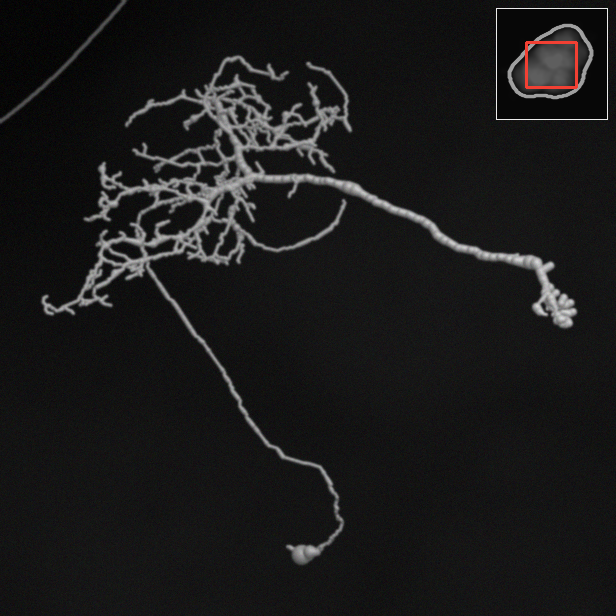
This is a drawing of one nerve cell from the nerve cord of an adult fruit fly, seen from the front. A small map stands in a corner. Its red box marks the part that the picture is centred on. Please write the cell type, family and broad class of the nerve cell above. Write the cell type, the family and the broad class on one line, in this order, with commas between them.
IN06A044, hemilineage 06A, nerve-cord intrinsic neuron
